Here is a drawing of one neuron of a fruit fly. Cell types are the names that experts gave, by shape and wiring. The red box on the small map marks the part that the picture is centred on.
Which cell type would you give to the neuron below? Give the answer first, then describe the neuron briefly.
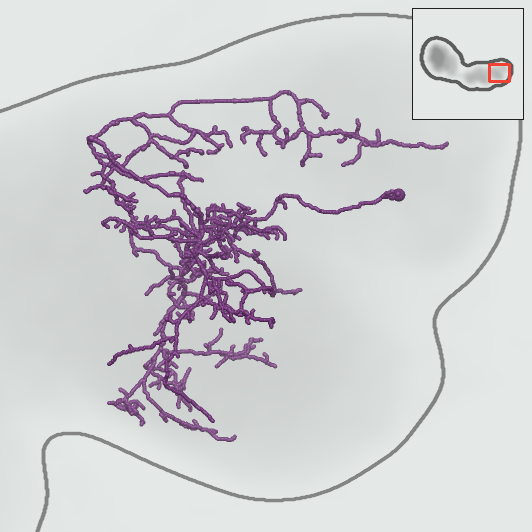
The cell type is IN19A032. This is a nerve-cord intrinsic neuron. Dozens of branch ends can be seen. In this view it is about as wide as it is tall.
